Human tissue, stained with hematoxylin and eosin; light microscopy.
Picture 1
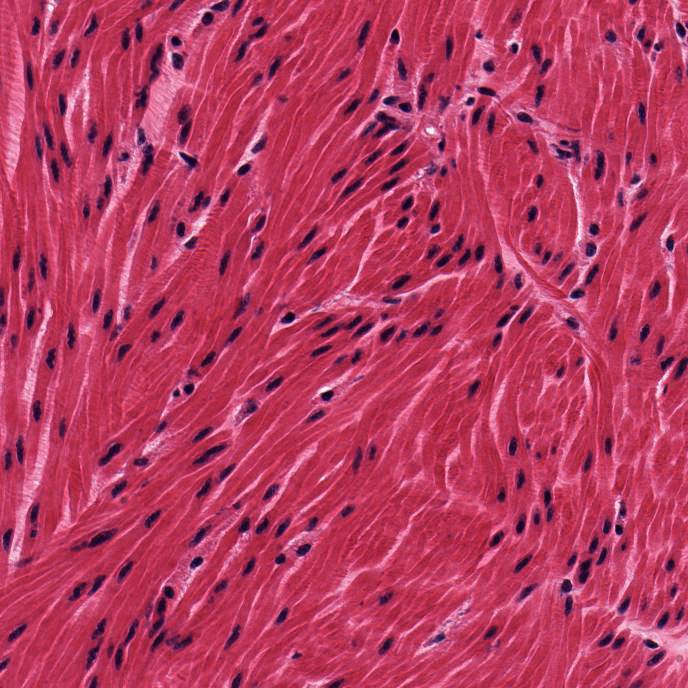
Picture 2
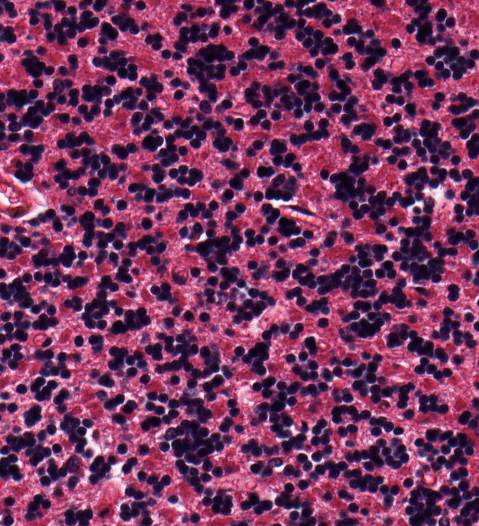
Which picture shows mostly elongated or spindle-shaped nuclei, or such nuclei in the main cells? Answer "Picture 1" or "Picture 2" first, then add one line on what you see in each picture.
Picture 1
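Picture 1: The nuclei are dark blue, elongated ovals lying singly within the fibres with their long axes along the fibre direction.
Picture 2: The predominant nuclei are small, round and darkly stained, with very little cytoplasm visible around them.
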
